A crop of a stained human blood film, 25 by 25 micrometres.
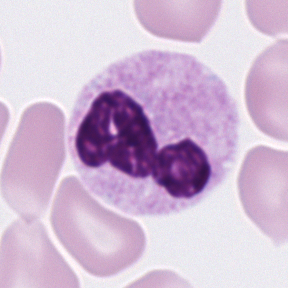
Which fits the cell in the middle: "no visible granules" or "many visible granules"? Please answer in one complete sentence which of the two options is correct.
Many granules are visible within its cytoplasm.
